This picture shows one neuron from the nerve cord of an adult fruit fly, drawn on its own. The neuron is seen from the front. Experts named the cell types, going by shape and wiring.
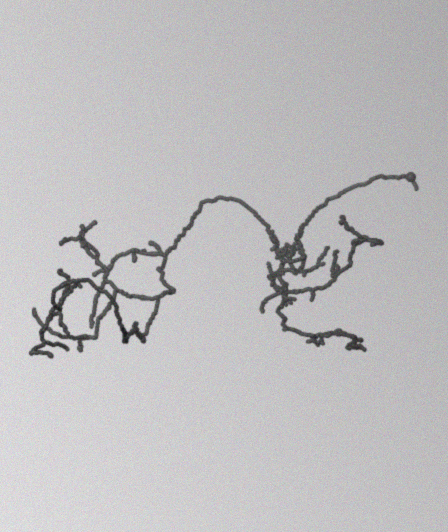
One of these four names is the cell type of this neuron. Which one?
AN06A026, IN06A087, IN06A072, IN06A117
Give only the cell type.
IN06A072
